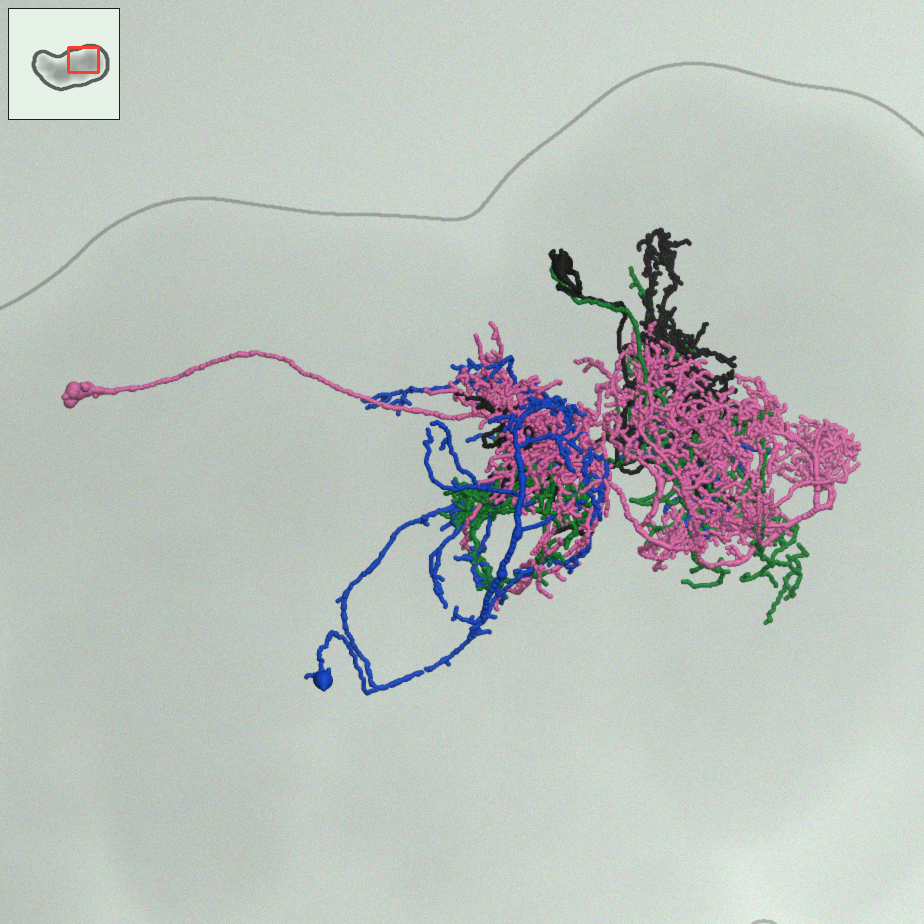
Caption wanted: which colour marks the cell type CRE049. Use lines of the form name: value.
colour: blue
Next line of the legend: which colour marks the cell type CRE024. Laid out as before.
colour: green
